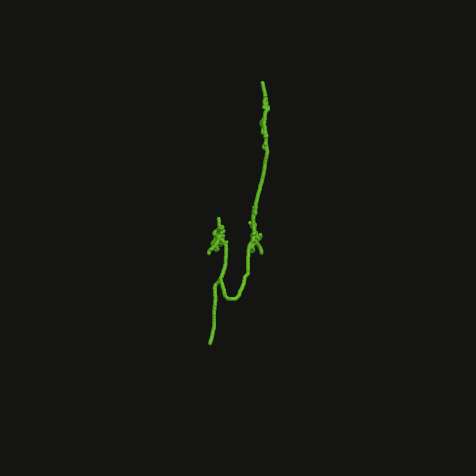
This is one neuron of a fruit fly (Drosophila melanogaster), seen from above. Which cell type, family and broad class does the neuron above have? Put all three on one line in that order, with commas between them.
IN06A123, hemilineage 06A, nerve-cord intrinsic neuron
